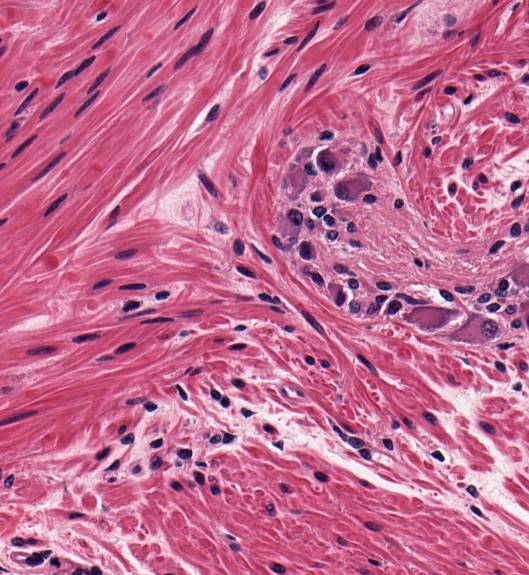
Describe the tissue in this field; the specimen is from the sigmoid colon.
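Look first at the whole field: it is made of bundles of smooth muscle running in several different directions. Now go to the upper left. There the smooth muscle fibres run diagonally, rising from lower left towards upper right, and their nuclei are elongated and cigar-shaped. Find the ganglion cells, and notice the many small, dark, oval nuclei surrounding them.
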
